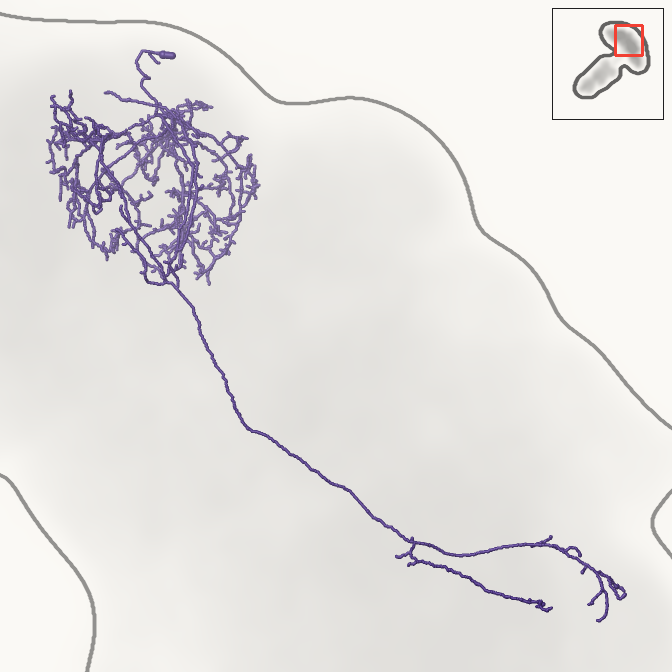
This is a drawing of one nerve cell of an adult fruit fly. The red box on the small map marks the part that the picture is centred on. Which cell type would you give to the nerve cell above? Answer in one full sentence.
This nerve cell carries the cell type designation AVLP220.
